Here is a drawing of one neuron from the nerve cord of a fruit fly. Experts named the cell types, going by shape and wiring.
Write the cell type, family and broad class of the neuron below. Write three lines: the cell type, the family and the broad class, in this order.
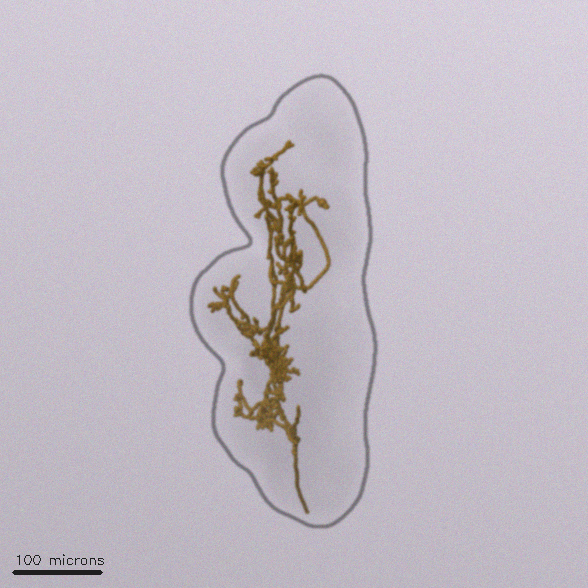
AN17B007
hemilineage 17B
ascending neuron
